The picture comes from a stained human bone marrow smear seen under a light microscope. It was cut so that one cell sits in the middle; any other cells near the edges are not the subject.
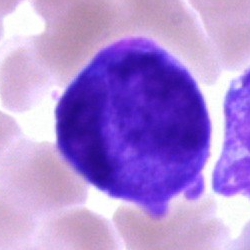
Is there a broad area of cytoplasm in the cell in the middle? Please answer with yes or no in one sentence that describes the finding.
No, the cell's cytoplasm is limited to a thin rim.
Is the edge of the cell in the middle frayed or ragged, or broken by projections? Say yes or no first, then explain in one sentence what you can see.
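Yes. Small rounded blebs bulge out from the lower edge of the cell.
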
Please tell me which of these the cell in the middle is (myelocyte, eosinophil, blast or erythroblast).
blast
